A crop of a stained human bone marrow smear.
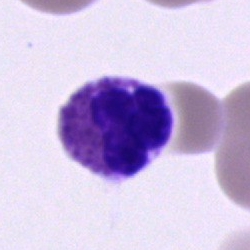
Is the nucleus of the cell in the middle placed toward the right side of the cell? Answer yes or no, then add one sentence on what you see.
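Yes. The nucleus lies toward the right side of the cell.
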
